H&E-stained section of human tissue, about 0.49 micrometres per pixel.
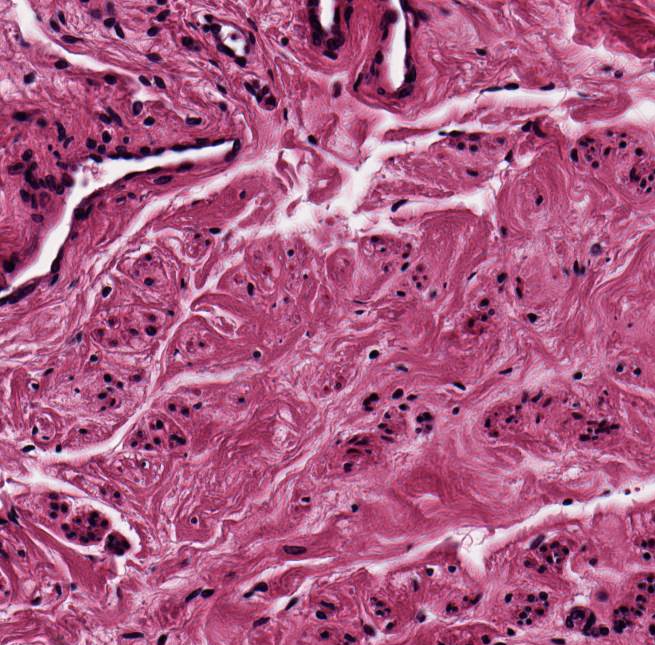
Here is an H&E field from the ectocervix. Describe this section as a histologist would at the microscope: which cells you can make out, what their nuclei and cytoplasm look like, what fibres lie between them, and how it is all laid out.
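Field mostly dense, strongly eosinophilic fibrous tissue. Pink fibre bundles interlace in many directions, not in one parallel stream. No fat cells. No surface epithelium anywhere in the field.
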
